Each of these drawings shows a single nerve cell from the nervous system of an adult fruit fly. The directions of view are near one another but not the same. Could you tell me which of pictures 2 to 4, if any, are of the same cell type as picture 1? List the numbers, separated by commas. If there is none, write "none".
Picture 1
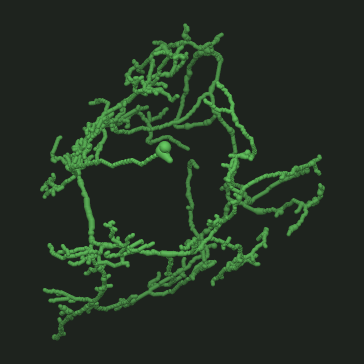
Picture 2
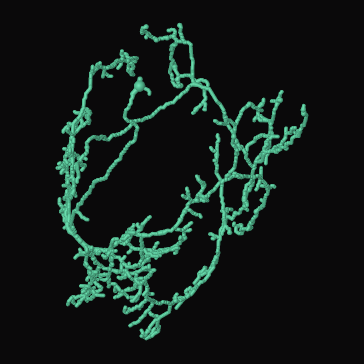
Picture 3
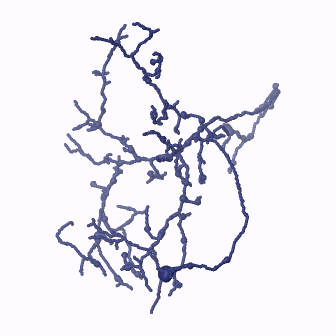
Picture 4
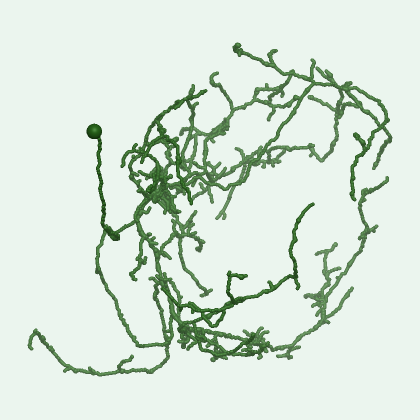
2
